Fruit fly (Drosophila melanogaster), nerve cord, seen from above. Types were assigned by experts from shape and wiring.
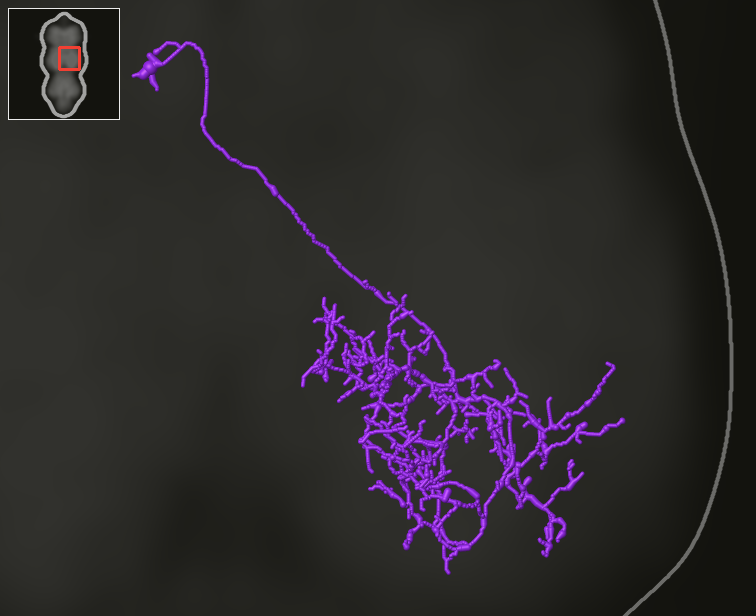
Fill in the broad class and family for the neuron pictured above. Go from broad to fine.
nerve-cord intrinsic neuron; hemilineage 13B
